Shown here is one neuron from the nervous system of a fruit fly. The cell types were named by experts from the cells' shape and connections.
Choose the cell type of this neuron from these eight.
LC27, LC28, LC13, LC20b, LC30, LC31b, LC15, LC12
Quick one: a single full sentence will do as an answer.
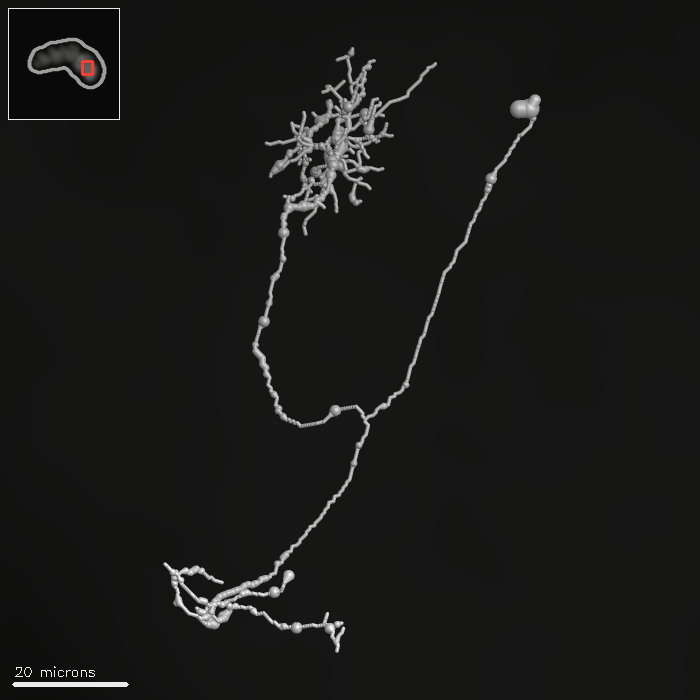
The neuron is a member of cell type LC13.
